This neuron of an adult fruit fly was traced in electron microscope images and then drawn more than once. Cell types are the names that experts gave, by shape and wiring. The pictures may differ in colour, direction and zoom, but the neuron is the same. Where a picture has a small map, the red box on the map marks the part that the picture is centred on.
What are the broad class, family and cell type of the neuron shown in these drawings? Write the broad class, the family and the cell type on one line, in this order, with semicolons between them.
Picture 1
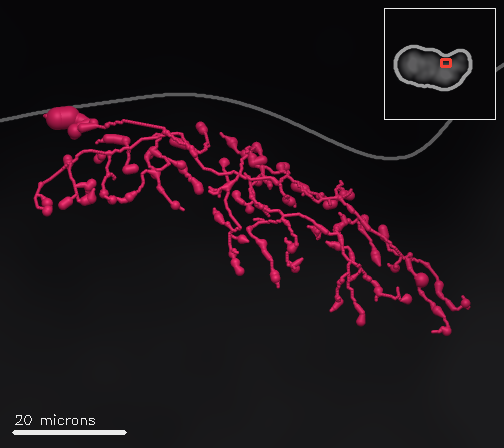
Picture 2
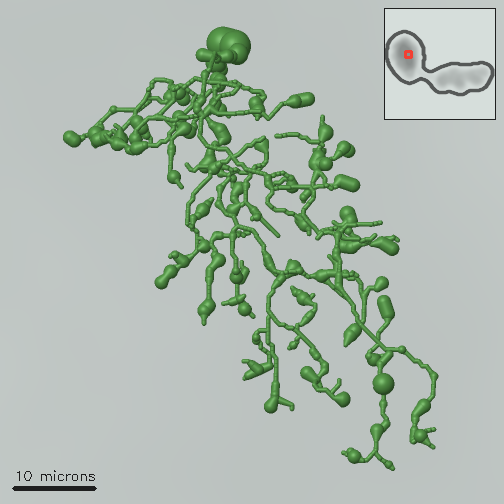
optic-lobe intrinsic neuron; Dm; Dm1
